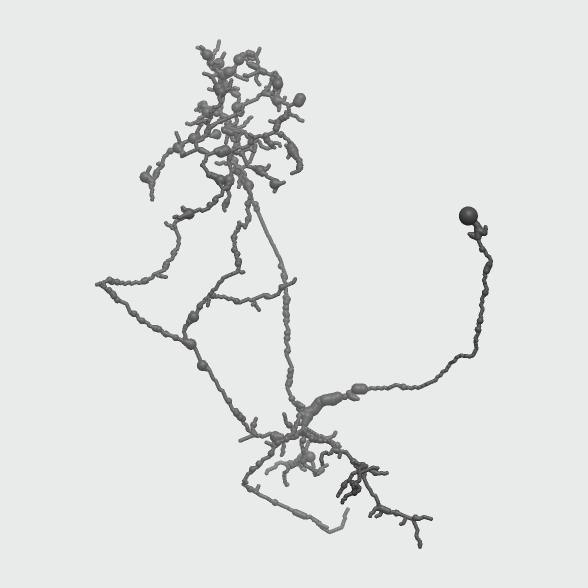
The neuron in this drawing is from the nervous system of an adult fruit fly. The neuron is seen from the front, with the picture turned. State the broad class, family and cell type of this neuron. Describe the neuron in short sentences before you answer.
Dozens of branch ends can be seen. In this view it is taller than it is wide. Its broad class is central-brain intrinsic neuron. The family is hemilineage CREa2_ventral. It is of cell type LAL030_a.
